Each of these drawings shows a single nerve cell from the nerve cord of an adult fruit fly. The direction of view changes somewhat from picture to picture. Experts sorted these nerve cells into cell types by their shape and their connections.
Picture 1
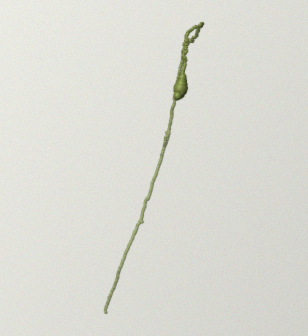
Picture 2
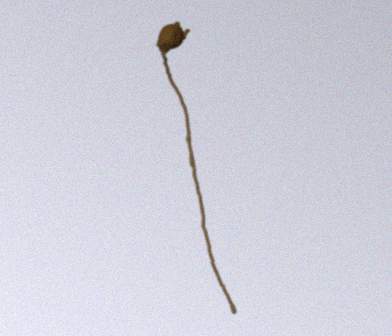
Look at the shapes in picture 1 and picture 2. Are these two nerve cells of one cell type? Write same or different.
same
